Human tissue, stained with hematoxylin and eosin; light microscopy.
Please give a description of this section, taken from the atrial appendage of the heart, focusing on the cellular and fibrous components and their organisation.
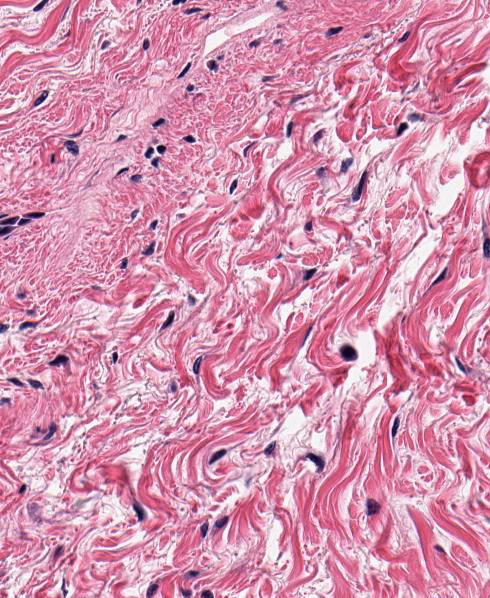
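Scanning across, I find only fibrous connective tissue here, with no epithelium anywhere. The collagen bundles stain strongly eosinophilic and follow a wavy course. Nuclei are sparse: dark, mostly elongated, and lying singly between the bundles as fibroblast nuclei. I see no fat cells either.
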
